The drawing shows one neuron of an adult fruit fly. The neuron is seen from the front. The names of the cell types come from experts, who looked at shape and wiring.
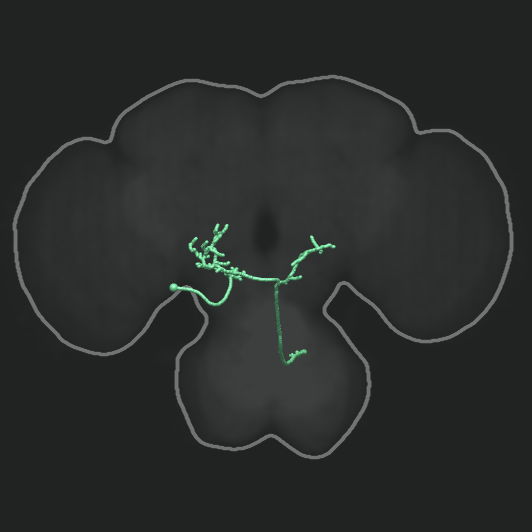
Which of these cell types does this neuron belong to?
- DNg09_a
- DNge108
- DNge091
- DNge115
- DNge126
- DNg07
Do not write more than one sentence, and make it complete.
The cell type held by this neuron is DNge126.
